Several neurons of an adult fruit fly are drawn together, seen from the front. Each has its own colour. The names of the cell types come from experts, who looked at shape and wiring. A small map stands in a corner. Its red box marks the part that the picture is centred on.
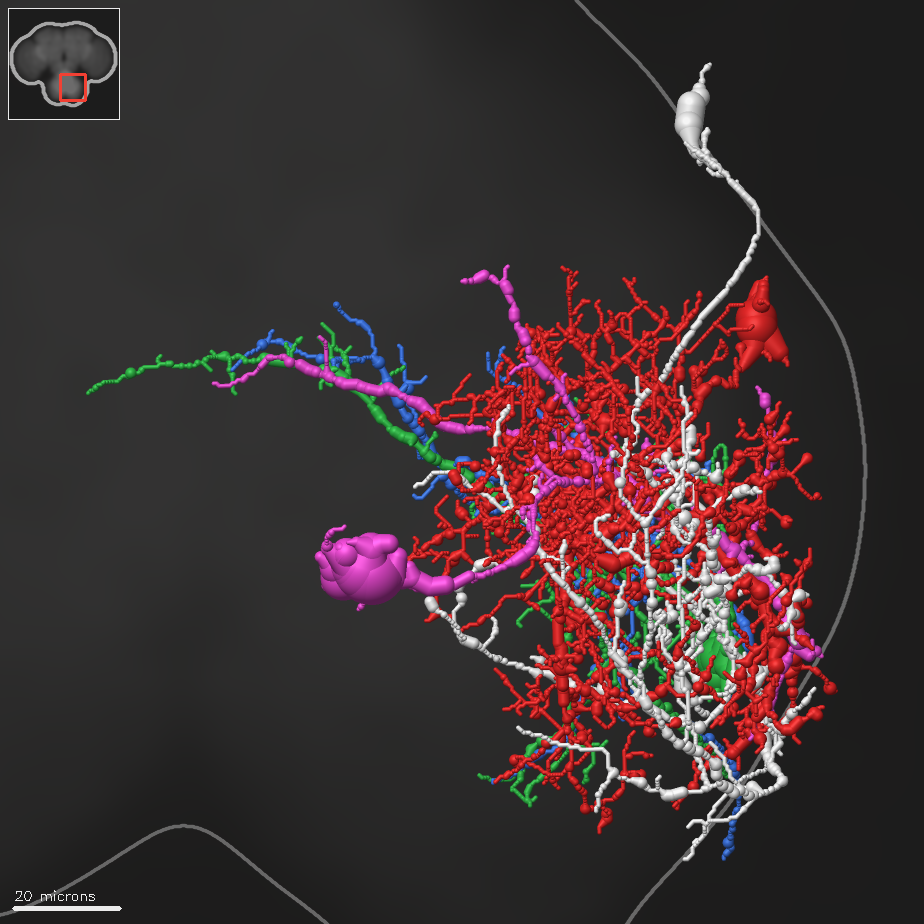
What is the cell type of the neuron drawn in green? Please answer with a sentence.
The cell type is ltm1-tibia MN.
